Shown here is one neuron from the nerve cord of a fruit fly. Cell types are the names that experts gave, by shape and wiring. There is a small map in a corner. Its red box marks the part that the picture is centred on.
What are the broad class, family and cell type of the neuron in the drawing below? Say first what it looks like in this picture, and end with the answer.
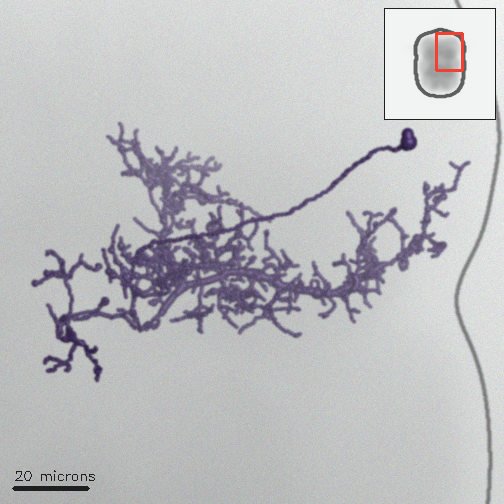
From left to right in the picture it spans about 120 microns. More than a hundred branch ends can be seen. It is a nerve-cord intrinsic neuron. Its family is hemilineage 23B. Its cell type is IN23B013.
